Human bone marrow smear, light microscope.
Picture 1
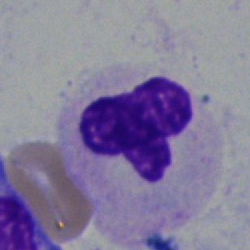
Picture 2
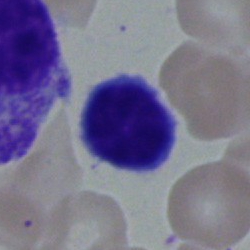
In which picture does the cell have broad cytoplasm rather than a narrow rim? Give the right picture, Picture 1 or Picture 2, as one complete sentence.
Plentiful cytoplasm is found in the cell of picture 1.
